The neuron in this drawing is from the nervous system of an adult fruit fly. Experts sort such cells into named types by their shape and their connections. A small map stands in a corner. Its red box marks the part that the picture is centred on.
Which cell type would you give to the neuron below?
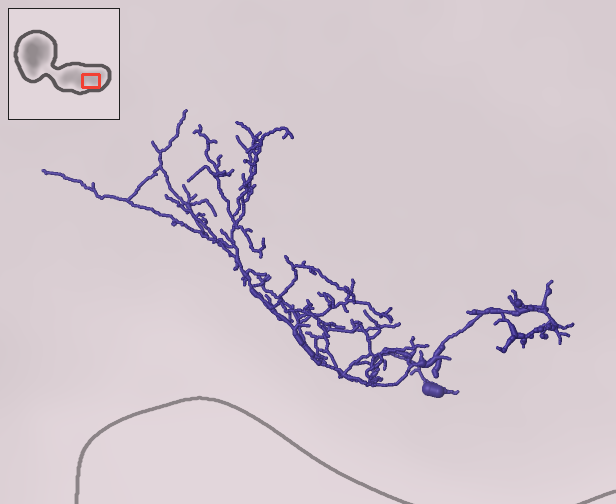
IN14A051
